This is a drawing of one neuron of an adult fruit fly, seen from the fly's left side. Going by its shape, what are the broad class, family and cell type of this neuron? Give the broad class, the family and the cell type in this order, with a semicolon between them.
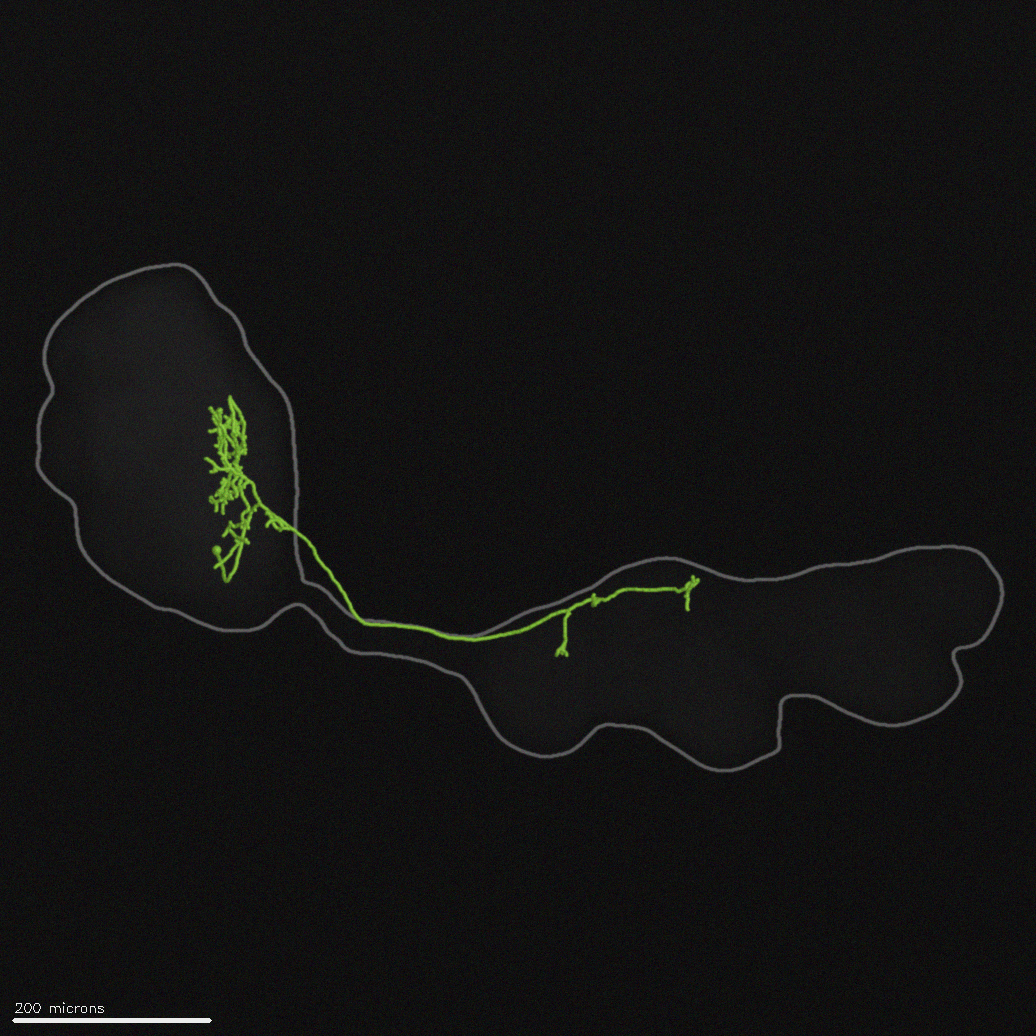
descending neuron; hemilineage LB12; DNg92_b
